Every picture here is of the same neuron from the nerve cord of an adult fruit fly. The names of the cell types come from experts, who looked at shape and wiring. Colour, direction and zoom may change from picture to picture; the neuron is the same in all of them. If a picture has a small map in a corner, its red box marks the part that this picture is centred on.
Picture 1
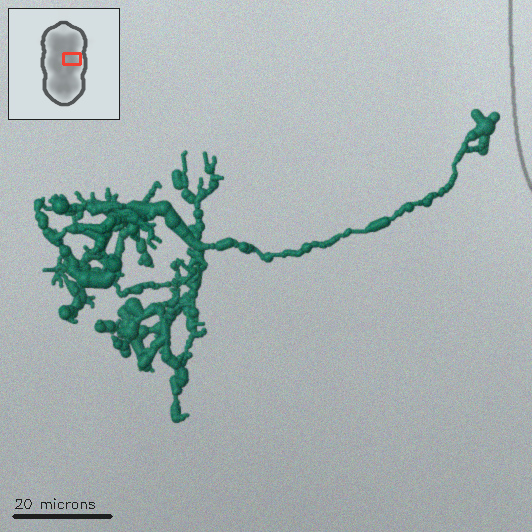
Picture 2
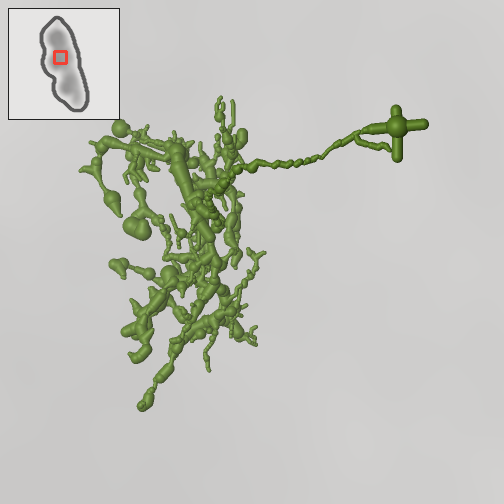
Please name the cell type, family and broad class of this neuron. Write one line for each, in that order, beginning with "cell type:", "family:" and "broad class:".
cell type: IN09A017
family: hemilineage 09A
broad class: nerve-cord intrinsic neuron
